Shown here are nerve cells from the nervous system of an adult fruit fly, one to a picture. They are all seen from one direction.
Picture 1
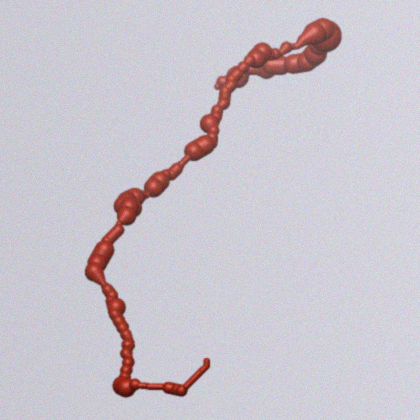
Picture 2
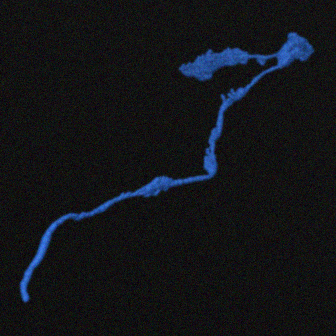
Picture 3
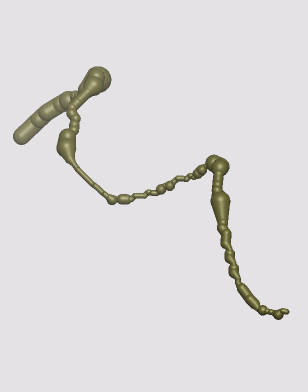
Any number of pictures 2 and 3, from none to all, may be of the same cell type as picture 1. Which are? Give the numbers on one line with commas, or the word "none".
2, 3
